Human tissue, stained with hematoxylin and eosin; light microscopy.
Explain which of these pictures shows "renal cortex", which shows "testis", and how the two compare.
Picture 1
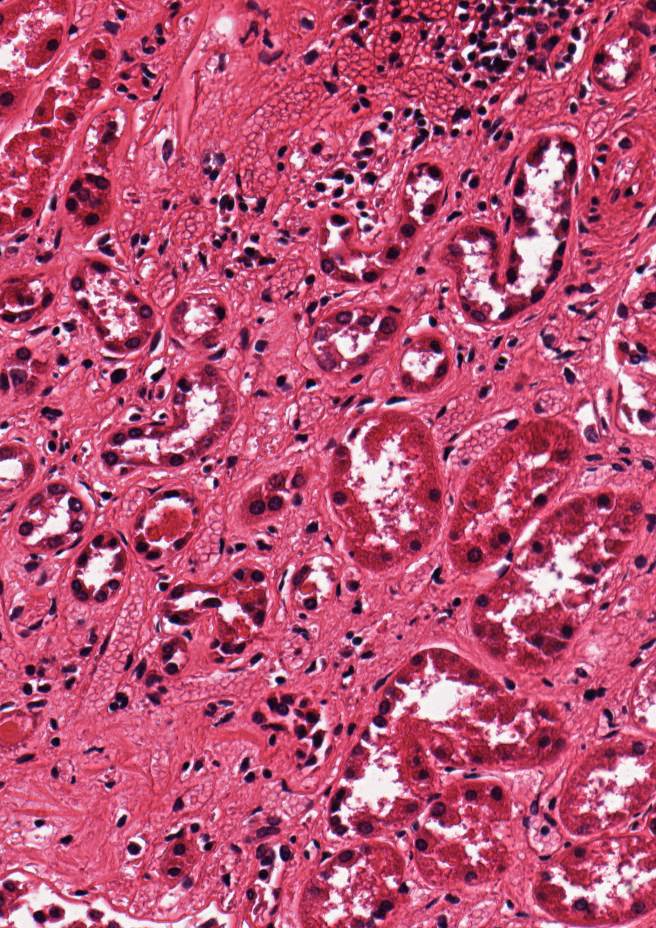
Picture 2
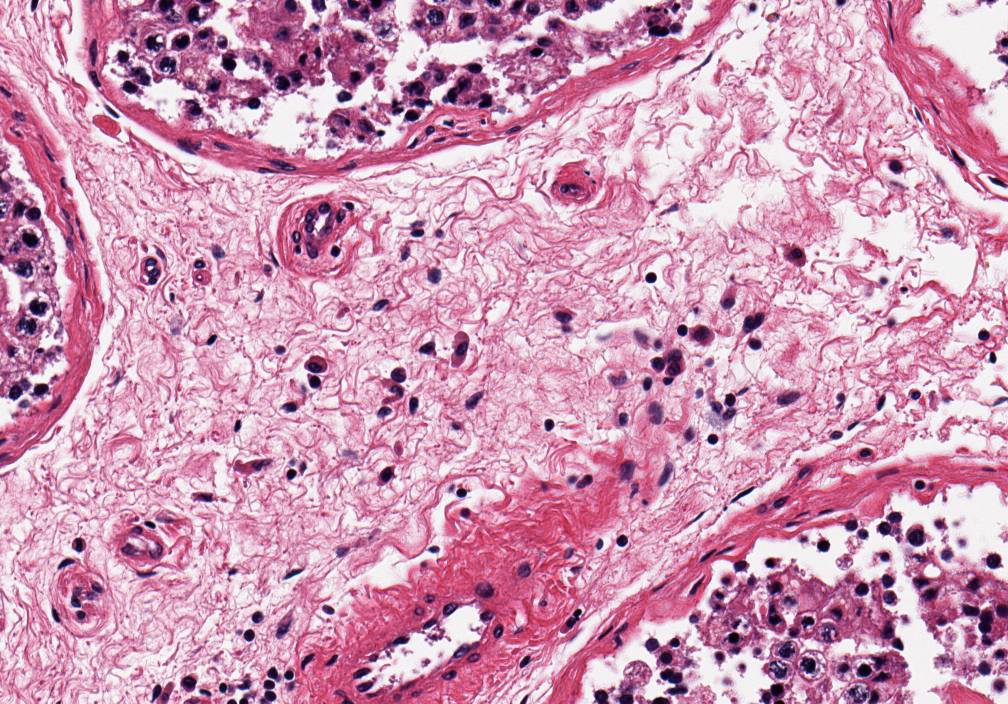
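The first picture is renal cortex; the second is testis. In the renal cortex, tubules are lined by a single layer of cells with abundant granular eosinophilic cytoplasm and one round, dark nucleus each. Their lumina are irregular, mixing white spaces with pink fragments; a dense cluster of small dark round nuclei lies at the top edge, right of centre. The testis shows parts of rounded tubules at edges and corners around a broad central stroma holding small vessels with thick pink walls and narrow lumens, mostly on its left.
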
